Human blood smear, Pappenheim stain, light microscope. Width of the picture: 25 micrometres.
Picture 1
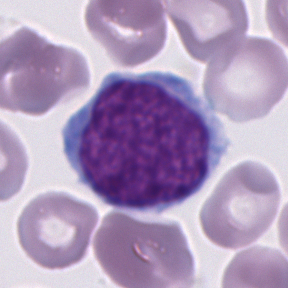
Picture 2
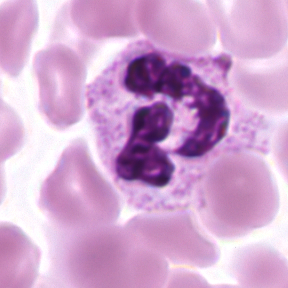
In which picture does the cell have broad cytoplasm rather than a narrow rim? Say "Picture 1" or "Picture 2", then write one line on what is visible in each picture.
Picture 2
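Picture 1: The cytoplasm forms a narrow rim of pale blue around the nucleus.
Picture 2: The cytoplasm forms a broad rim around the nucleus.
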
